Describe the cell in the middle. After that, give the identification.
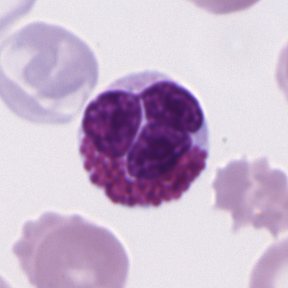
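Looking at the nucleus, I count three lobes, sitting mainly in the upper part of the cell. I can't make out any nucleoli. Along the upper edge there's a narrow rim of pale cytoplasm, nearly free of granules. This is an eosinophil.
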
